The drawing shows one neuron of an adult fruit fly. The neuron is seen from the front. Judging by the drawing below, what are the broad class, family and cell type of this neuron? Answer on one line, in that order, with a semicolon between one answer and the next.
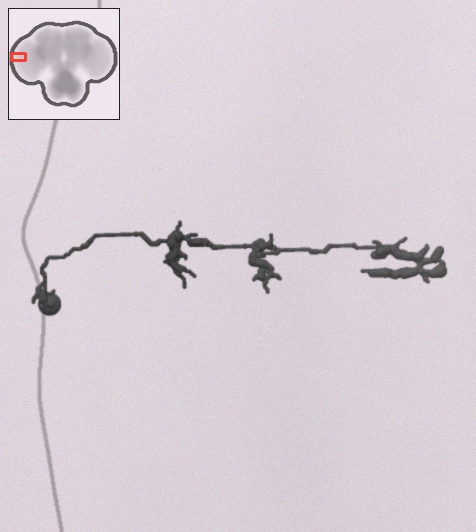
optic-lobe intrinsic neuron; Mi; Mi1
